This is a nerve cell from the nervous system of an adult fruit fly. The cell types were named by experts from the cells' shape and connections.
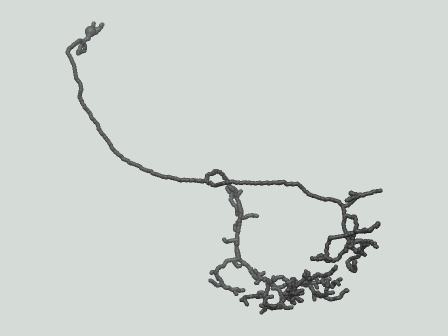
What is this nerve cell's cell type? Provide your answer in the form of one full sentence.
The cell type to which this nerve cell belongs is CB3005.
